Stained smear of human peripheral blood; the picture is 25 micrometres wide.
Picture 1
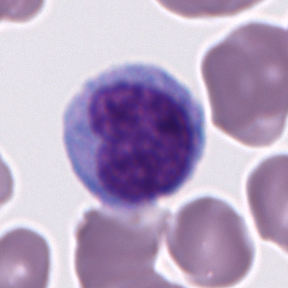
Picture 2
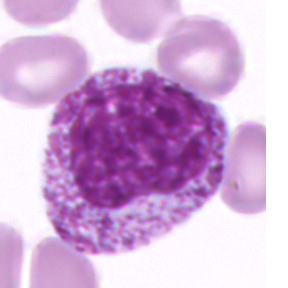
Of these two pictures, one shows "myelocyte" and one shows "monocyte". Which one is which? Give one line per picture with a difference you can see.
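The cell in picture 1 is a monocyte. No distinct granules are seen in the cytoplasm.
The cell in picture 2 is a myelocyte. Coarse granules crowd the cytoplasm all around the nucleus.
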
